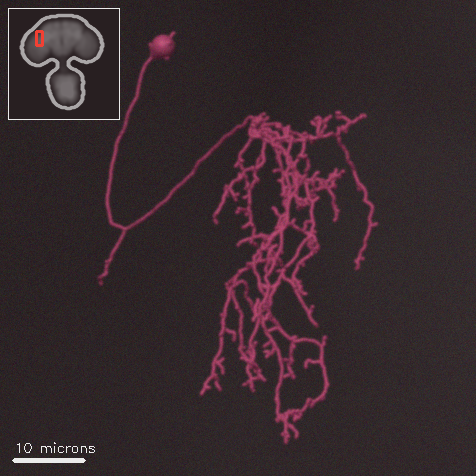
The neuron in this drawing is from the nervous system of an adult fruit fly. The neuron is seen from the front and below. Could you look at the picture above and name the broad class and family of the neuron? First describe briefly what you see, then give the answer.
From top to bottom in the picture it spans about 60 microns. Dozens of branch ends can be seen. It is an optic-lobe intrinsic neuron. The family is LPi.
